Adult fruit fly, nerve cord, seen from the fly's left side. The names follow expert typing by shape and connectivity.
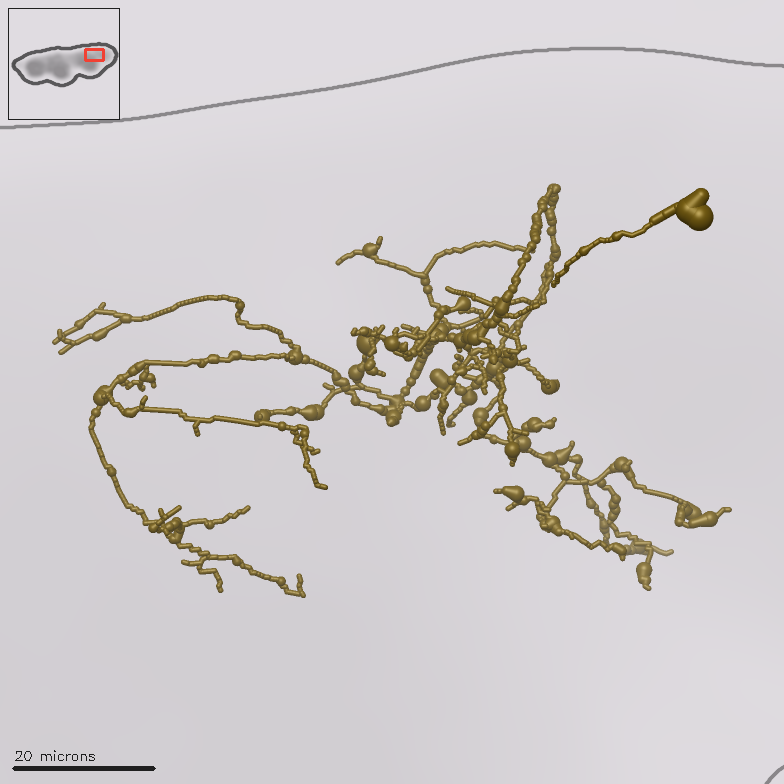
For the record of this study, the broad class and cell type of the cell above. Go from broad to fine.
nerve-cord intrinsic neuron; INXXX440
